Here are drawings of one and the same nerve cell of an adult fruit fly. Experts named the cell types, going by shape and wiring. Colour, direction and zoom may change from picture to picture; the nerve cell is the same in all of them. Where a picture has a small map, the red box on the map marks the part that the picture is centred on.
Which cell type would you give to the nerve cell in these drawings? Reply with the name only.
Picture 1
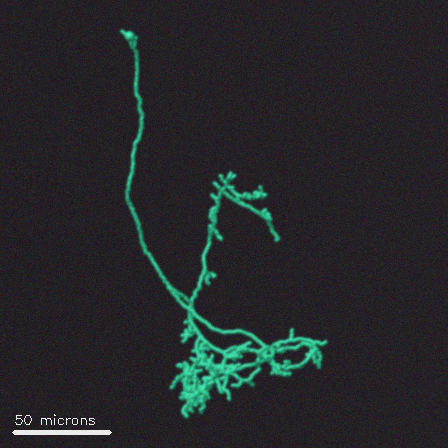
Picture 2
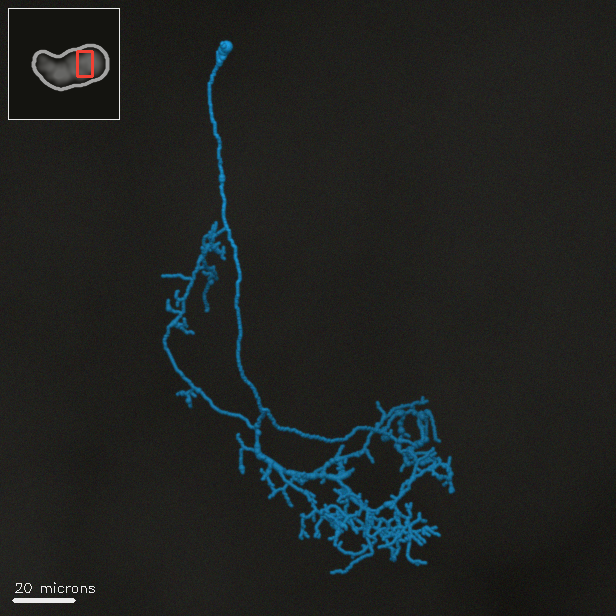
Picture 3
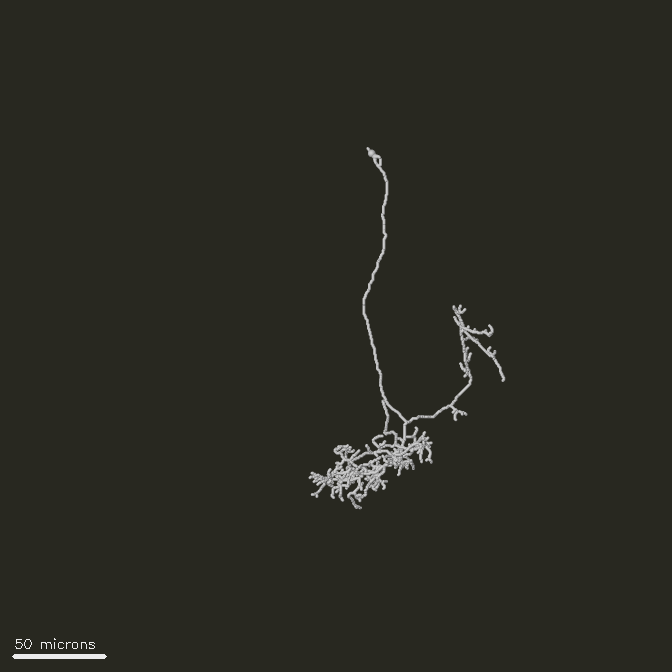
WED100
